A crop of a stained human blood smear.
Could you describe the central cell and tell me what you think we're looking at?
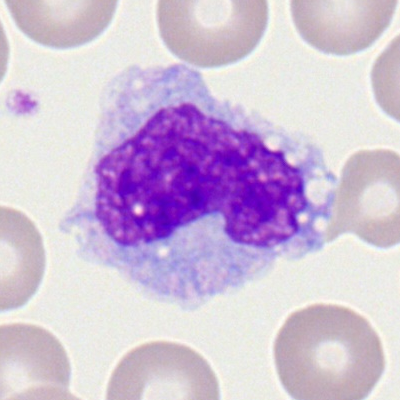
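First, the nucleus is folded, notched along its lower edge. The chromatin looks lacy and loosely clumped, not in dense solid blocks. The cytoplasm looks fine and dusty, without coarse granules, and several small clear vacuoles lie mostly toward the right. So, a monocyte.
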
